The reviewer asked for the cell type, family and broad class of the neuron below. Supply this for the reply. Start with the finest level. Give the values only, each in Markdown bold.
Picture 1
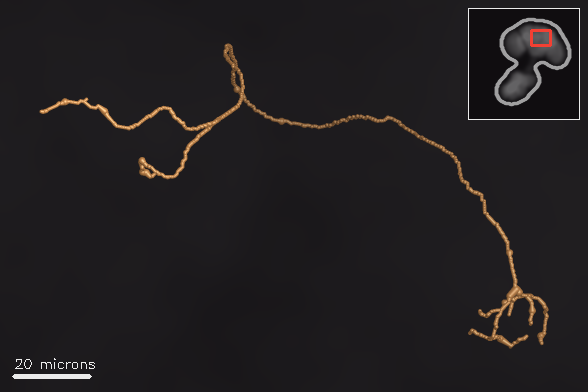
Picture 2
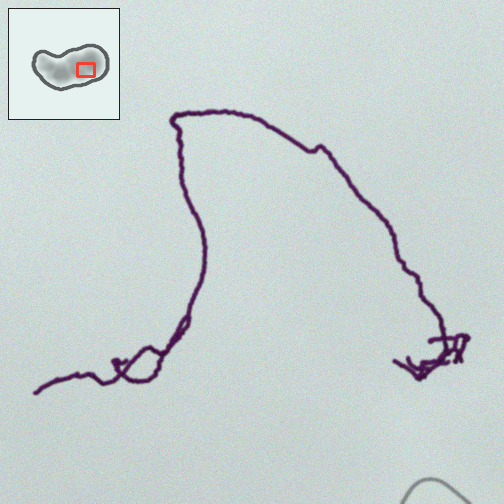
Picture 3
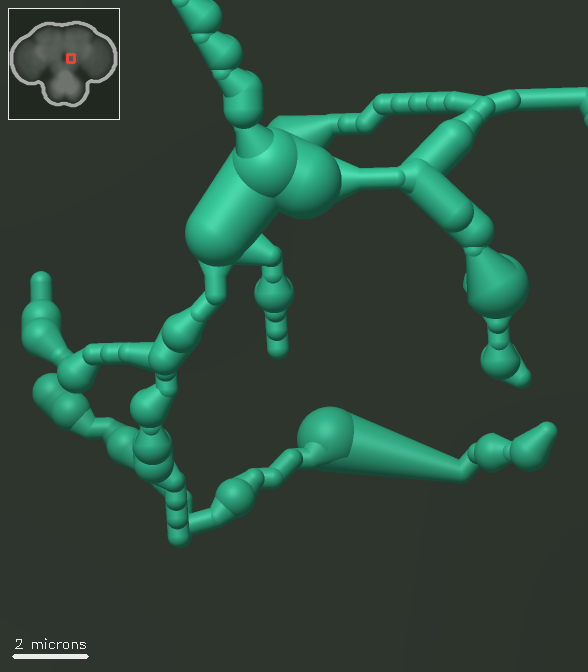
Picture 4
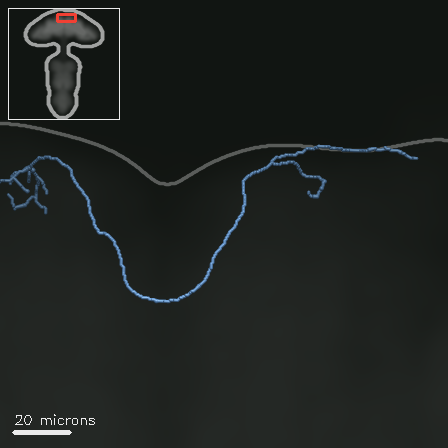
**ORN_VA3**, **class olfactory**, **sensory neuron entering the brain**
